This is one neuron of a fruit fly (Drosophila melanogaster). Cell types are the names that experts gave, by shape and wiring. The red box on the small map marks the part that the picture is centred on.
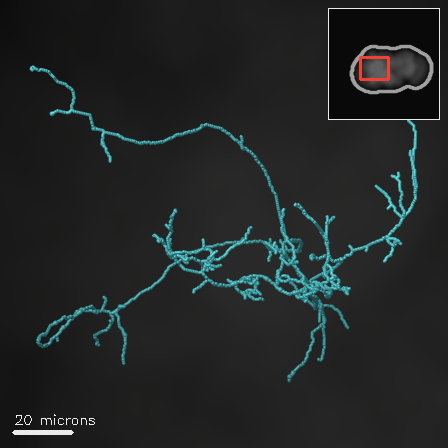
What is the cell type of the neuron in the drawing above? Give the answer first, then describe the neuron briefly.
It is of cell type IN18B054. This is a nerve-cord intrinsic neuron. From left to right in the picture it spans about 140 microns. Dozens of branch ends can be seen.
